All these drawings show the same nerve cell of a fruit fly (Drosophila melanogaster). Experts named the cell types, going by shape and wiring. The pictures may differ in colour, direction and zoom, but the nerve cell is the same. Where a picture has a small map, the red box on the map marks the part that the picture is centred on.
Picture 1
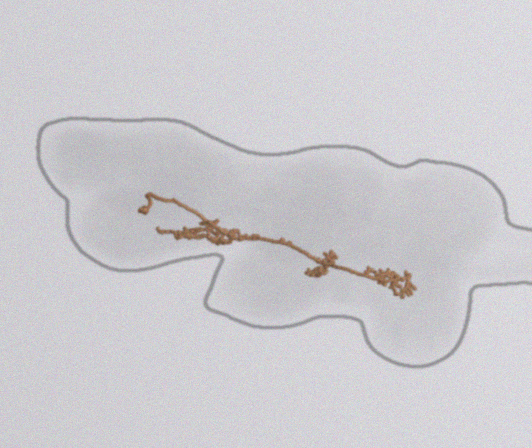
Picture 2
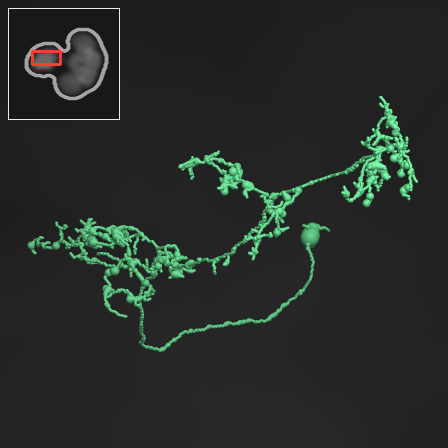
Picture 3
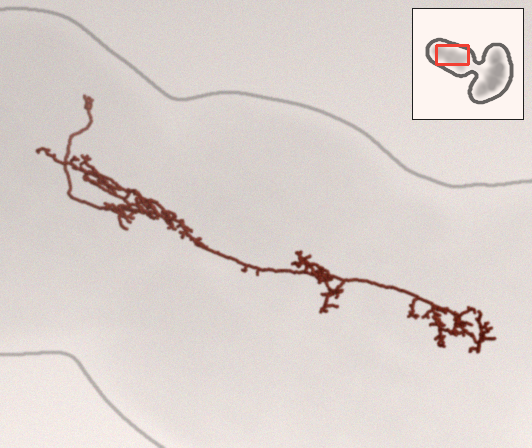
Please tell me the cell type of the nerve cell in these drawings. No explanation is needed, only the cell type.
IN09A029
